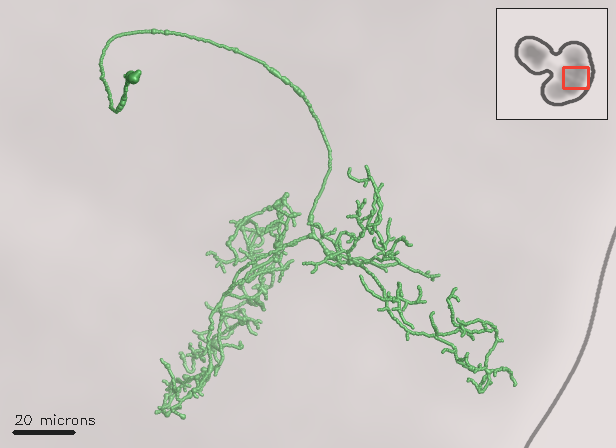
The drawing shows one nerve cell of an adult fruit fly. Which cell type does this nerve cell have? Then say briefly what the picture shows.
It is of cell type FB4F_c. Its broad class is central-brain intrinsic neuron. By the scale bar it is about 140 microns wide in this view. Dozens of branch ends can be seen.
